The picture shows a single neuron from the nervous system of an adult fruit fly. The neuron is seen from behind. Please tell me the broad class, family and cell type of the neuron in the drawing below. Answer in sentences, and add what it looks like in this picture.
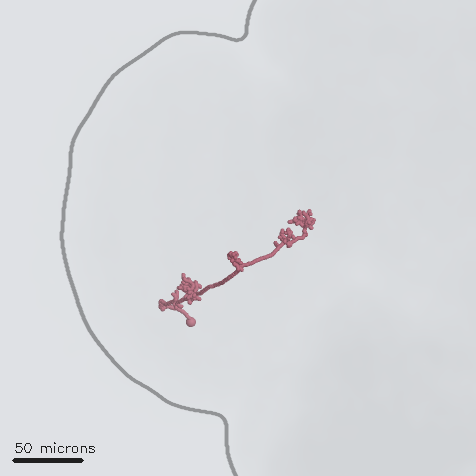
Its broad class is optic-lobe intrinsic neuron. Its family is TmY. The cell type is TmY17. From left to right in the picture it spans about 120 microns. In this view it is wider than it is tall.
